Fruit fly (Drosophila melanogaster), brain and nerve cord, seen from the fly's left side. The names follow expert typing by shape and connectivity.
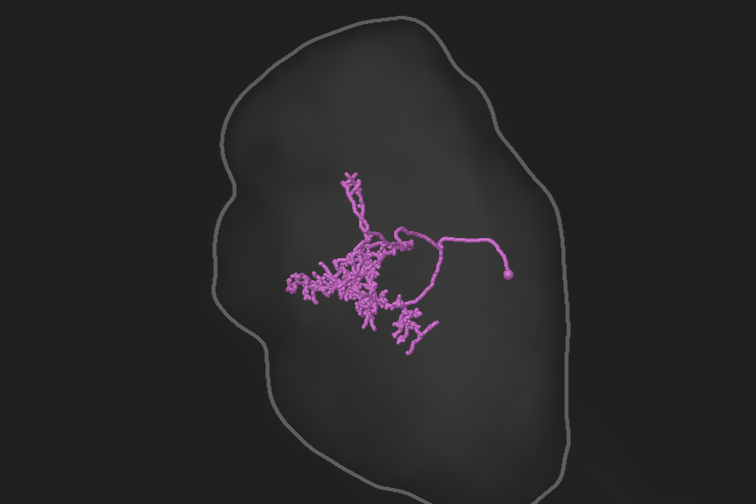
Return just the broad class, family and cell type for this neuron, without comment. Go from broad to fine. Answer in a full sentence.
A central-brain intrinsic neuron of hemilineage VLPl&p2_posterior, type AVLP517.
